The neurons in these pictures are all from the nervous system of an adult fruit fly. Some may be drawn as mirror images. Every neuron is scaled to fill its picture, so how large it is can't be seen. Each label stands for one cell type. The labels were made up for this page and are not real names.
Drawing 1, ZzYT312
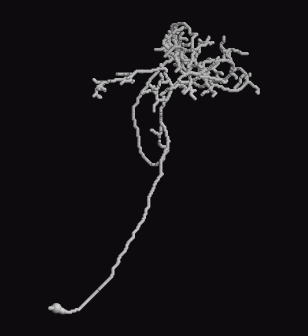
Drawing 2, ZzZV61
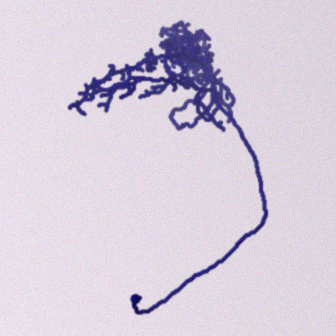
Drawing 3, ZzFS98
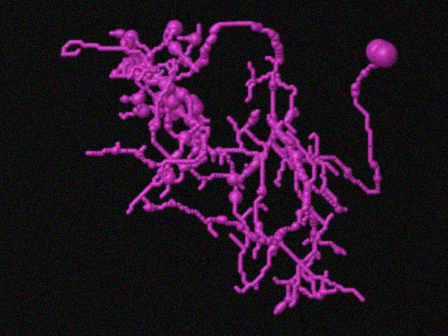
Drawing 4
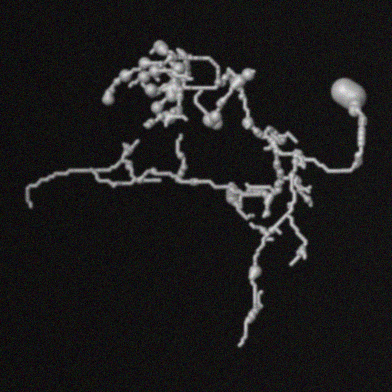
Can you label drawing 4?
ZzFS98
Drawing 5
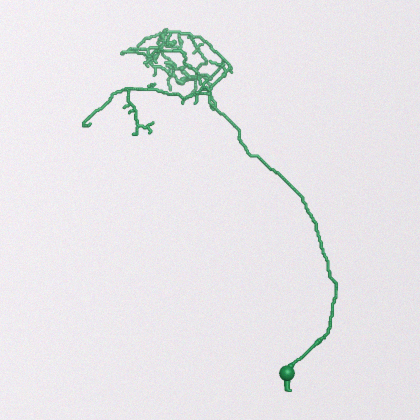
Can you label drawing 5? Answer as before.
ZzZV61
